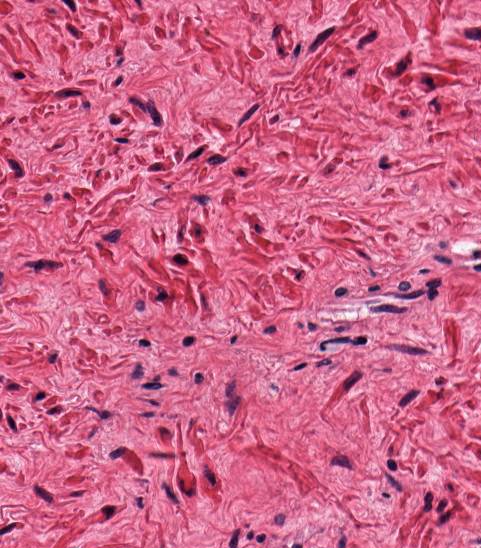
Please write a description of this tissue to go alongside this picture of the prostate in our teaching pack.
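Scan the whole field and you'll find only fibrous connective tissue, with no epithelium anywhere. Follow the collagen bundles: they are wavy and interlace in haphazard directions. The nuclei sit scattered singly among them, not in sheets, and most are dark purple, elongated or spindle-shaped.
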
